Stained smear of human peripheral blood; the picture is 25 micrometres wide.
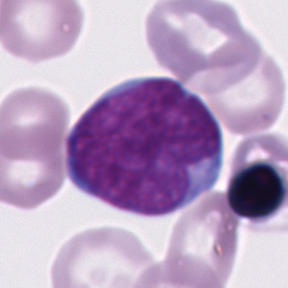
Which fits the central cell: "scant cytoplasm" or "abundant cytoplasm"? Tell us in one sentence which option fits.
Scant cytoplasm surrounds the nucleus of this cell.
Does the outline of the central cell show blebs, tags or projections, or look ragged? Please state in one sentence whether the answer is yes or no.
No, this cell has a smooth edge with no projections, blebs or tags.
